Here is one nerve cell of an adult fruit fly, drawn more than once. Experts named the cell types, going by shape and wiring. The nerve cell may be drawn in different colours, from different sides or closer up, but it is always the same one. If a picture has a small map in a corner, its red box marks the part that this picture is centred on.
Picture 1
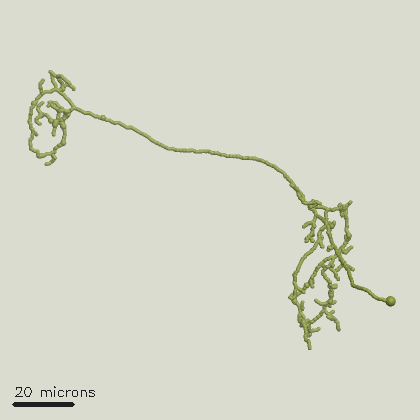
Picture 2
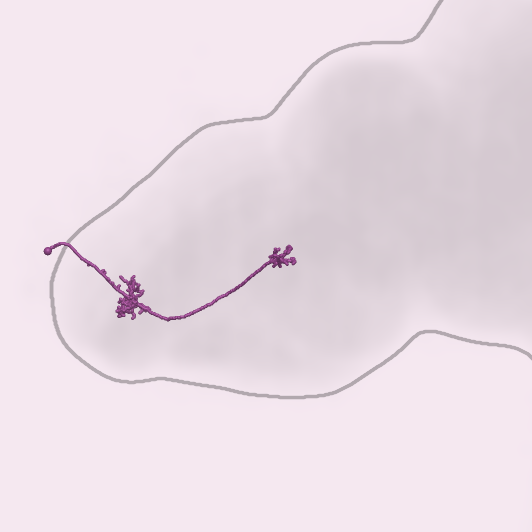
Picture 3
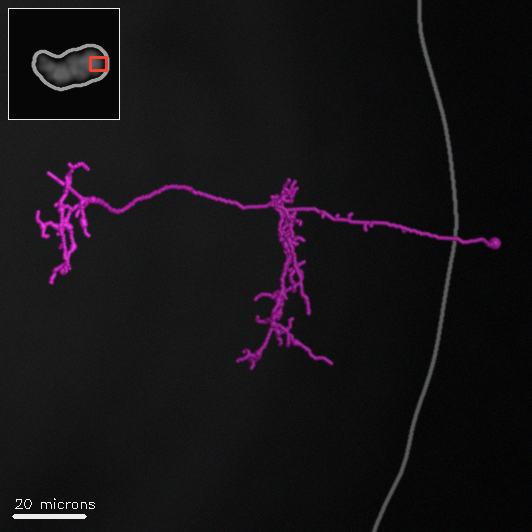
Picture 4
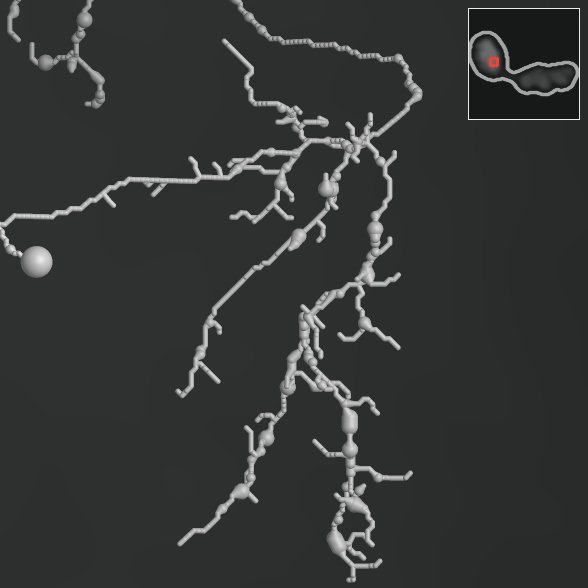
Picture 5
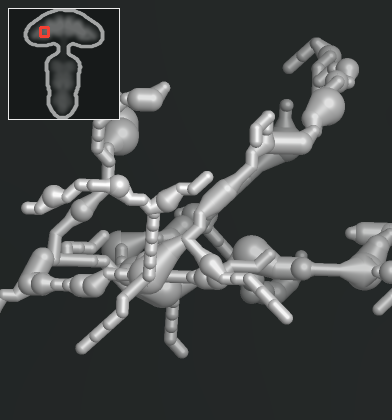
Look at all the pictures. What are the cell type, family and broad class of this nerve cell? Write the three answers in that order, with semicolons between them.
Tm35; Tm; optic-lobe intrinsic neuron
